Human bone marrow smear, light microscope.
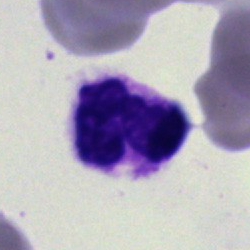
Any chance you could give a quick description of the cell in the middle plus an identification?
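Most of the cell taken up by the nucleus. Chromatin dark purple, coarsely clumped. Cytoplasm scant, widest beneath the nucleus, pale pinkish-lilac. Cell: band neutrophil.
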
